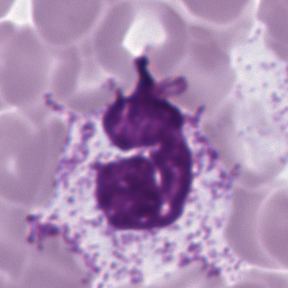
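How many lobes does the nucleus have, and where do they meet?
I count two, an upper and a lower, joined along the right side.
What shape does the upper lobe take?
It tapers upward to a pointed tip.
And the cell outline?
Irregular and ragged.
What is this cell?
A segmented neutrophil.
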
